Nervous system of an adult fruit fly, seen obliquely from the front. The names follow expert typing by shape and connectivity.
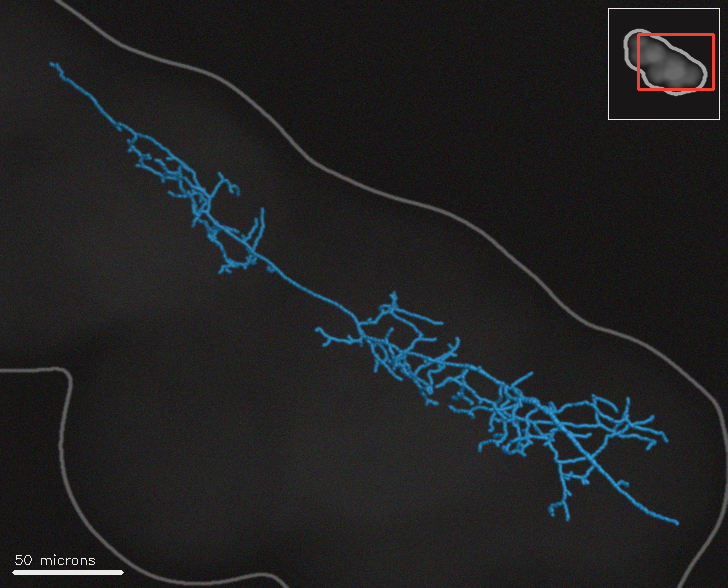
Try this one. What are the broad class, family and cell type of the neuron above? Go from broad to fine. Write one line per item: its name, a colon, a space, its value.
broad class: descending neuron
family: hemilineage WEDd1
cell type: aSP22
